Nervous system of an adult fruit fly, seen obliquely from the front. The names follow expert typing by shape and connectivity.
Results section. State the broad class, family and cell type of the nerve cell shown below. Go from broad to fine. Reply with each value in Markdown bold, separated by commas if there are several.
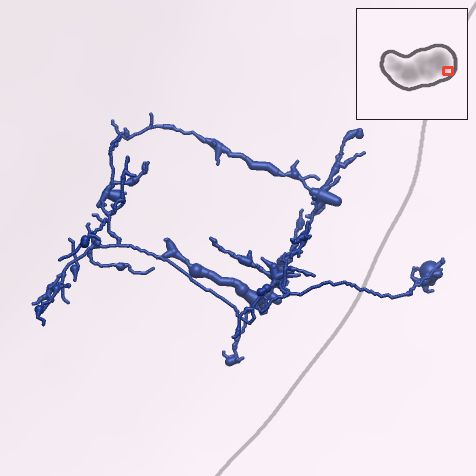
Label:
**optic-lobe intrinsic neuron**, **Dm**, **Dm9**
